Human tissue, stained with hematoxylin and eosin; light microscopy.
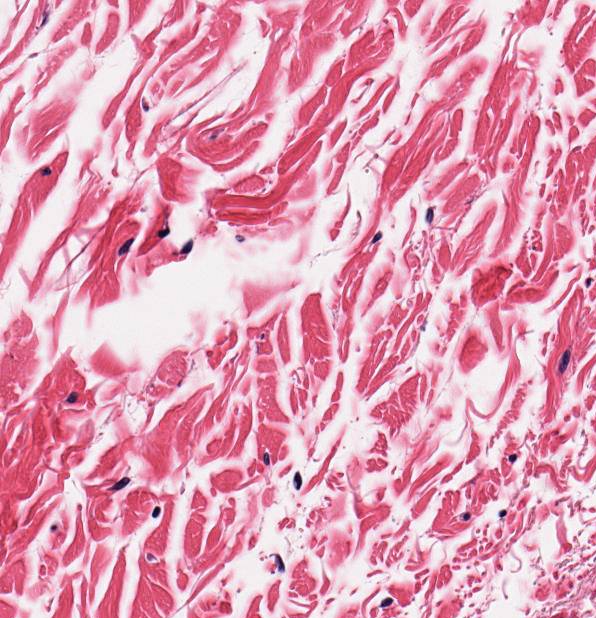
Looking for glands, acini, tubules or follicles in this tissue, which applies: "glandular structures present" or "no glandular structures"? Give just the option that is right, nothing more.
No glandular structures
